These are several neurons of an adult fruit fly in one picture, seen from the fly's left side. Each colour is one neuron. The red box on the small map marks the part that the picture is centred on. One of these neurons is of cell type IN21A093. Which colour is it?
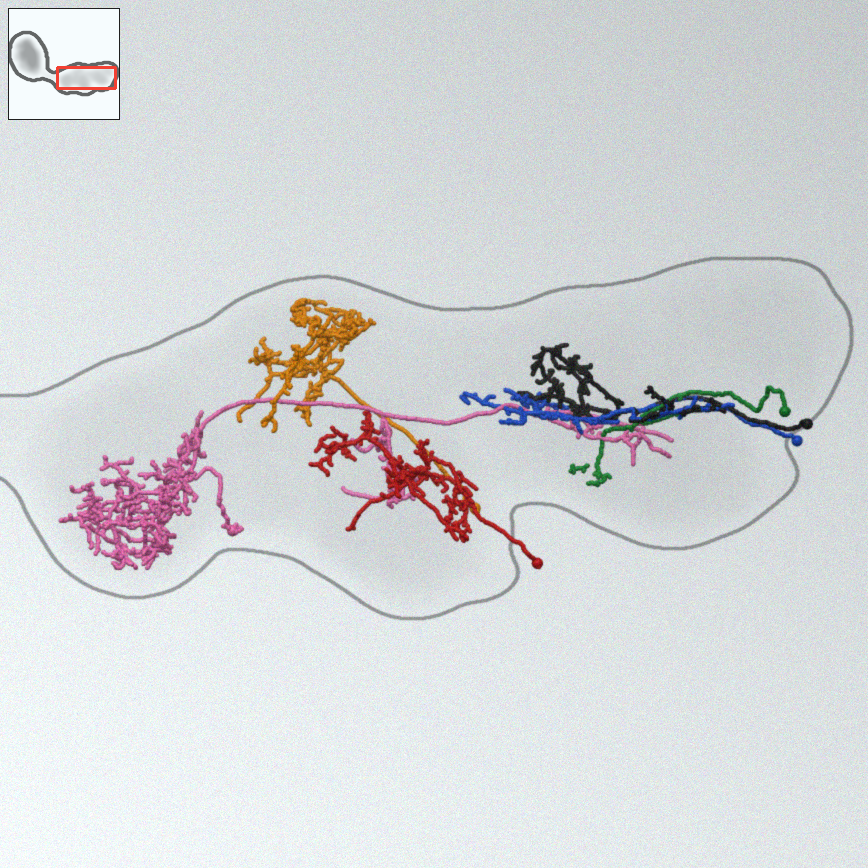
black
